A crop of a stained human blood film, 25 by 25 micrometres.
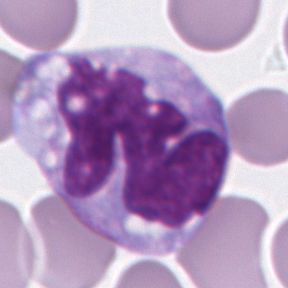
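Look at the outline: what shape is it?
Irregular and somewhat angular, not round.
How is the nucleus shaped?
Deeply folded into several broad, connected lobes.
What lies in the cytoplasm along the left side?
Many small clear vacuoles.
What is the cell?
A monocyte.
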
